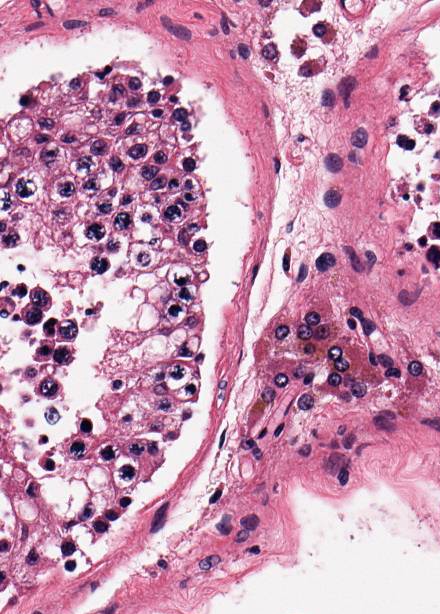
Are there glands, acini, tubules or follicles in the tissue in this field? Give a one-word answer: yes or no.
Yes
